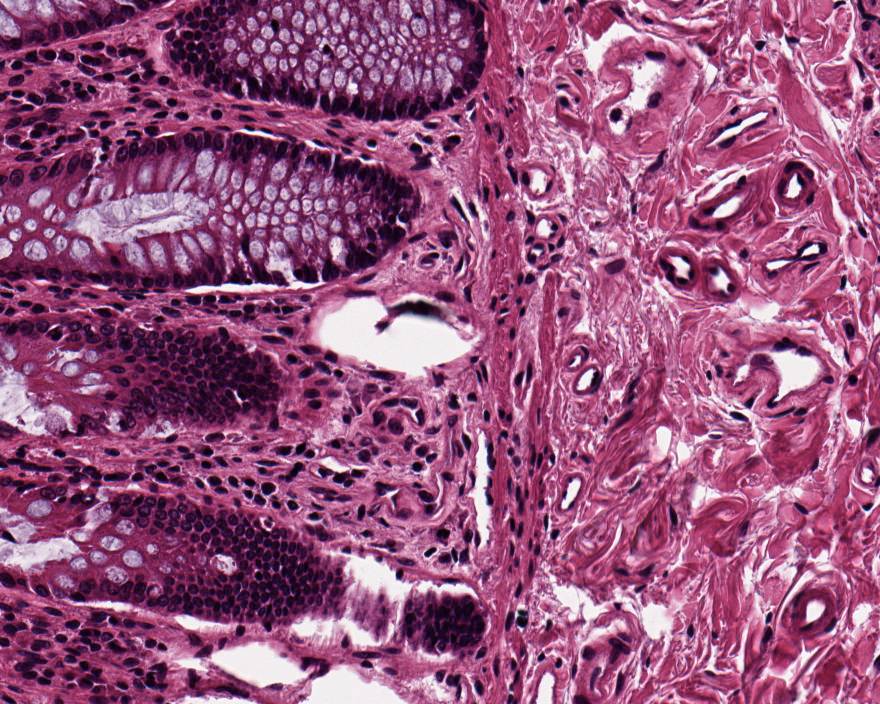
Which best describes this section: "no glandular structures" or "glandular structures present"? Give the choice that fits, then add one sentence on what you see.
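Glandular structures present. Straight tubular crypts lie side by side and run horizontally, with their blind ends pointing to the right.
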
